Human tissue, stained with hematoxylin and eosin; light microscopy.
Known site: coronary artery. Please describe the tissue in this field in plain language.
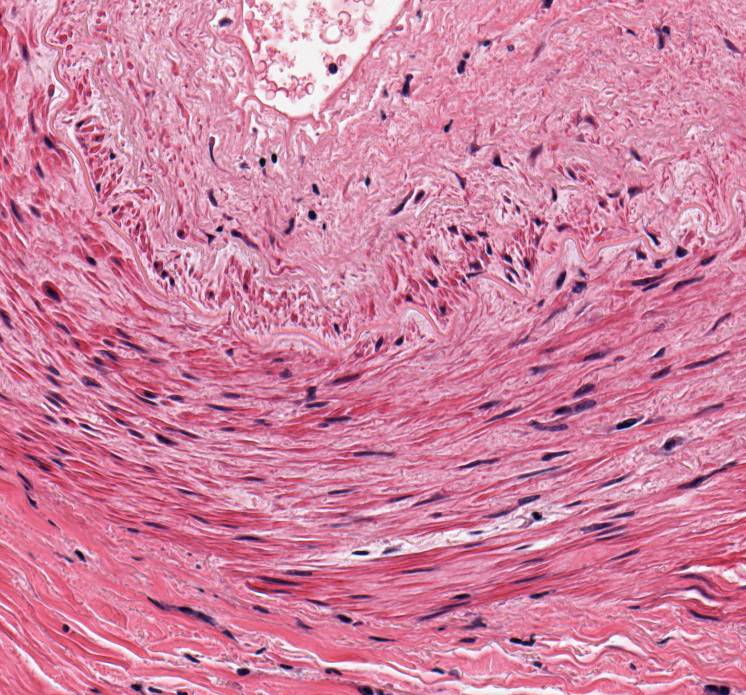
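Curved layers run parallel to one another and bow around beneath the lumen. Across the upper-middle field a thin wavy eosinophilic line separates loose tissue above from a cellular band below. That middle band consists of smooth muscle cells whose elongated, cigar-shaped nuclei lie in parallel curving rows. No fat cells appear anywhere.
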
